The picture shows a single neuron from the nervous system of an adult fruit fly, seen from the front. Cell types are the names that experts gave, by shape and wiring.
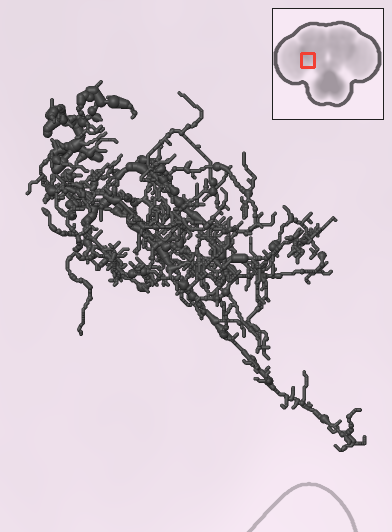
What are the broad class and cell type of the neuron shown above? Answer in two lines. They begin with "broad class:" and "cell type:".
broad class: central-brain intrinsic neuron
cell type: AVLP349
